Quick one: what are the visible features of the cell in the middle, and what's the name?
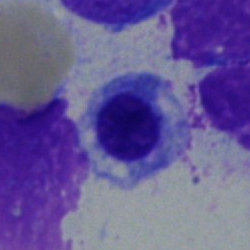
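First item, the nucleus: chromatin dense and dark purple throughout, with no nucleolus visible. Second item, the cytoplasm: pale blue, showing no granules. Last item, the name: erythroblast.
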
